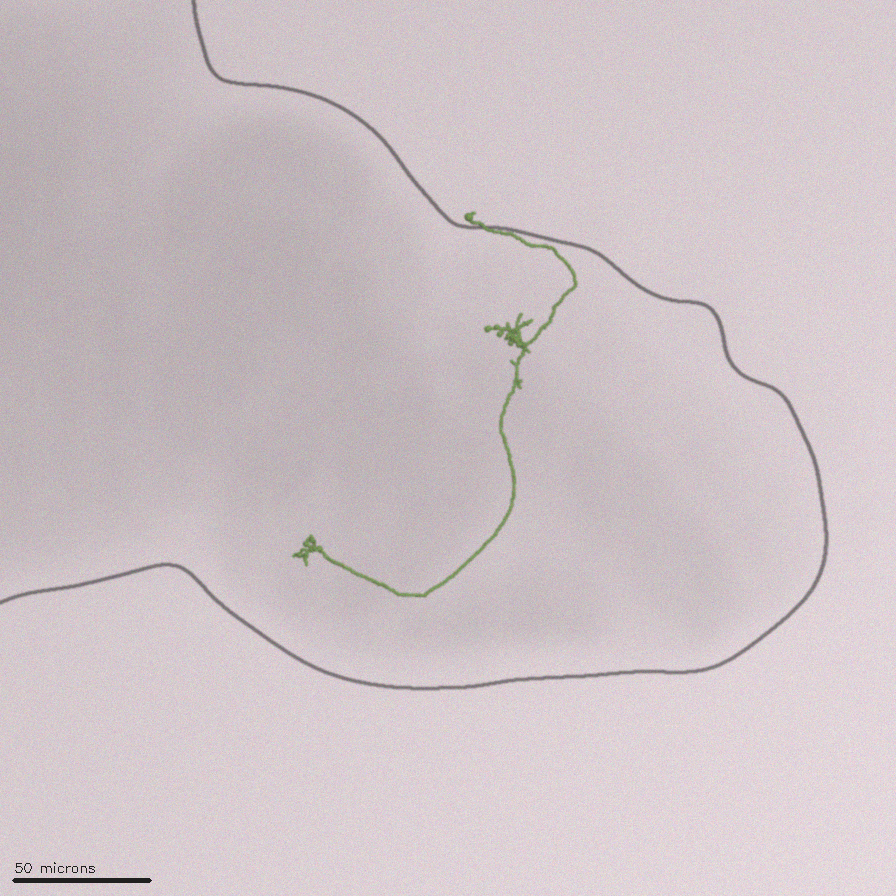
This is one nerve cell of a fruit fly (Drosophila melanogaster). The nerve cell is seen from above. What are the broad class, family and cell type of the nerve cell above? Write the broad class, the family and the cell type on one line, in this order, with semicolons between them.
optic-lobe intrinsic neuron; Tm; Tm29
